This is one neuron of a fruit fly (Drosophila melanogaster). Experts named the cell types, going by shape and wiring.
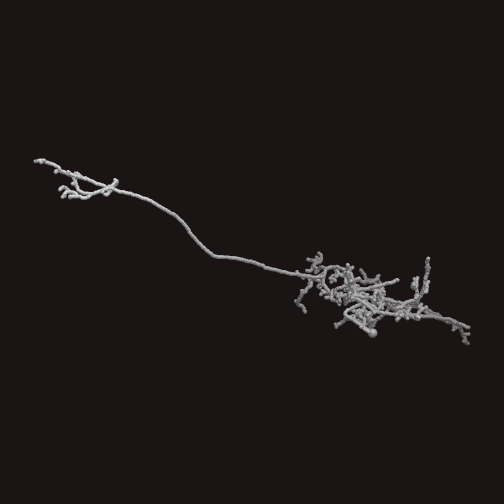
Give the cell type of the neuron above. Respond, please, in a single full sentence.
This neuron is classified under the cell type AN10B025.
